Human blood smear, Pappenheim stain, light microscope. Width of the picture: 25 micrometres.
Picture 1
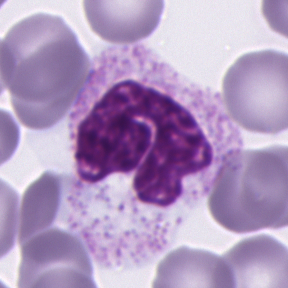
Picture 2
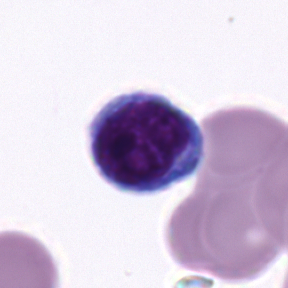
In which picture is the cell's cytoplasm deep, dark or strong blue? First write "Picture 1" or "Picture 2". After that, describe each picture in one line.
Picture 2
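In picture 1: The cytoplasm is plentiful and very pale, almost colourless, and is widest below the nucleus.
In picture 2: The cytoplasm is deep blue.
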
